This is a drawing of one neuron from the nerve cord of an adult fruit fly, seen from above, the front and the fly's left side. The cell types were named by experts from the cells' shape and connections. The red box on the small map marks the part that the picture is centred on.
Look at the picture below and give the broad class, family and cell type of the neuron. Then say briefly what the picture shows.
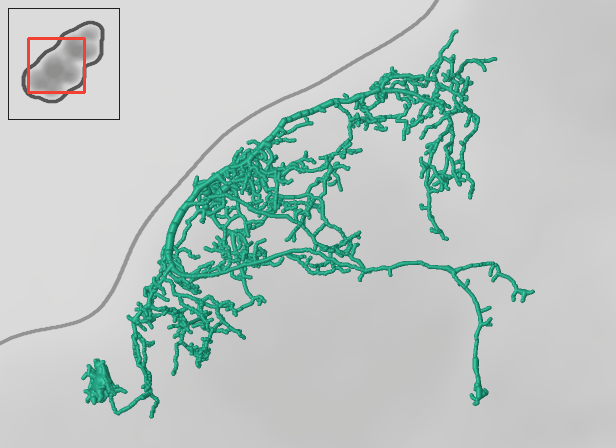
It is a nerve-cord intrinsic neuron. The family is hemilineage 03B. The cell type is IN03B008. More than a hundred branch ends can be seen. In this view it is about as wide as it is tall.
